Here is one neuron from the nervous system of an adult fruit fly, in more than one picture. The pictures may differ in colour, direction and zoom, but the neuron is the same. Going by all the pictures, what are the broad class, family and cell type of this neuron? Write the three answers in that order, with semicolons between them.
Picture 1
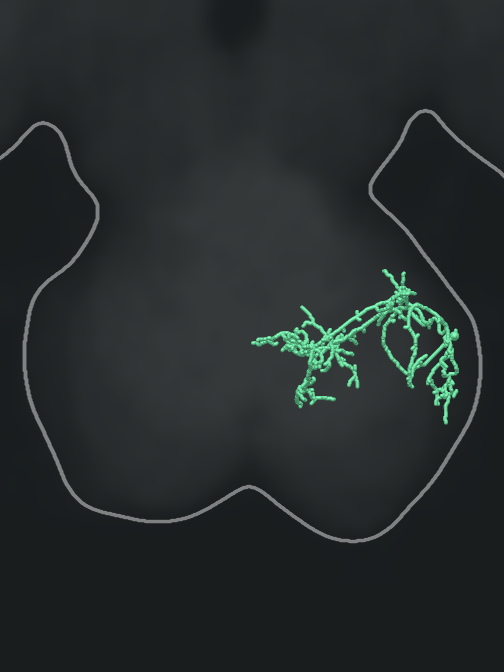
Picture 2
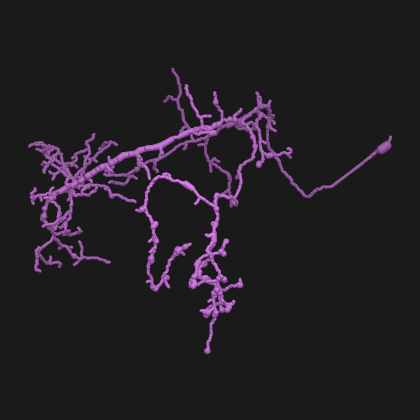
nerve-cord intrinsic neuron; hemilineage 03A; IN03A069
